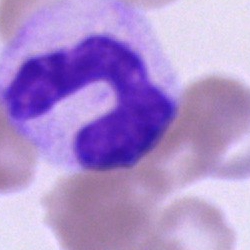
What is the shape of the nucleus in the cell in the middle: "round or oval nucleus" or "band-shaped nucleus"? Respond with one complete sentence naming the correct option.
The nucleus takes the form of a curved band with no separate lobes.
